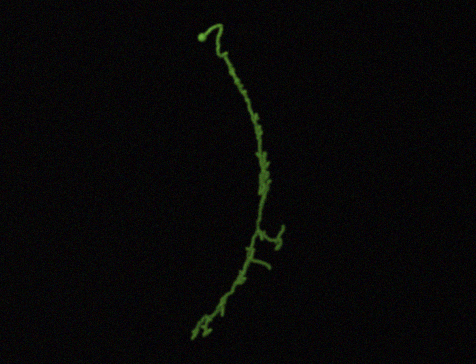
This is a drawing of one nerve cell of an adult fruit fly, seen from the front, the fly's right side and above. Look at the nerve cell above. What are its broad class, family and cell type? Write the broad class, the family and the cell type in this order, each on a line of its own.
optic-lobe intrinsic neuron
Cm
Cm10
